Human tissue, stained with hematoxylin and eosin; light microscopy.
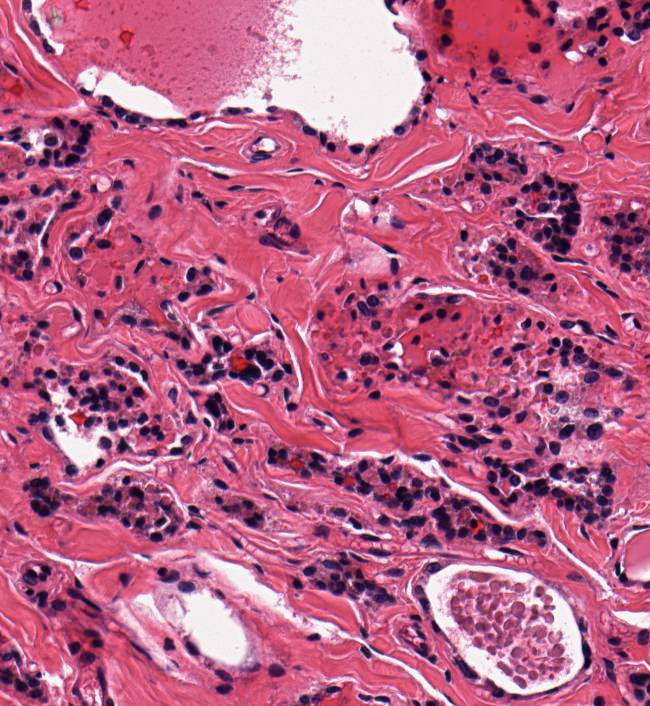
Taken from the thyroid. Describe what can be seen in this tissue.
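You'll see an oval vessel at the lower right packed with red blood cells. Over at the lower left, another vessel has an open, empty lumen lined by flattened cells. At the top centre, a large space holds pale pink fluid-like material with a clear area beside it. There's no surface epithelium and no fat cells here.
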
